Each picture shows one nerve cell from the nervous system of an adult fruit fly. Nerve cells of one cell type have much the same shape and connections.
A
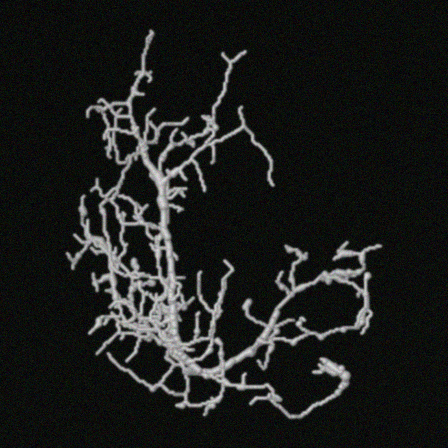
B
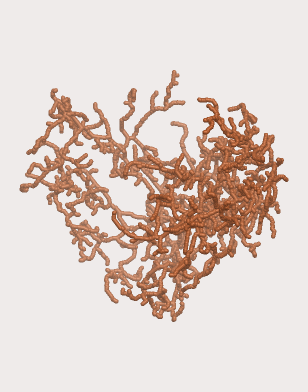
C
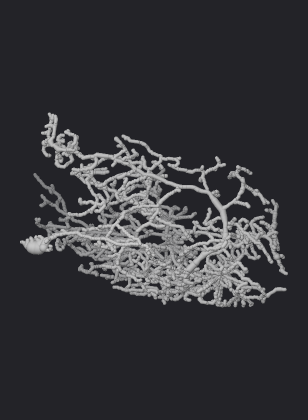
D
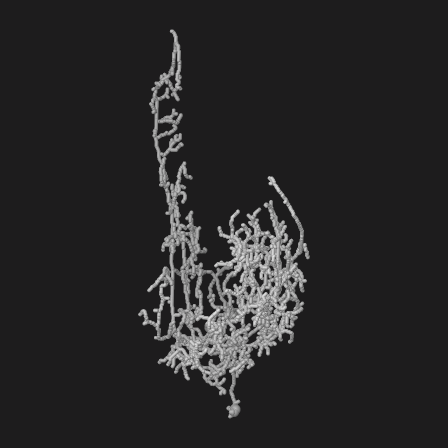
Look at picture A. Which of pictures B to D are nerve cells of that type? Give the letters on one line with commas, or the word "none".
B, C, D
